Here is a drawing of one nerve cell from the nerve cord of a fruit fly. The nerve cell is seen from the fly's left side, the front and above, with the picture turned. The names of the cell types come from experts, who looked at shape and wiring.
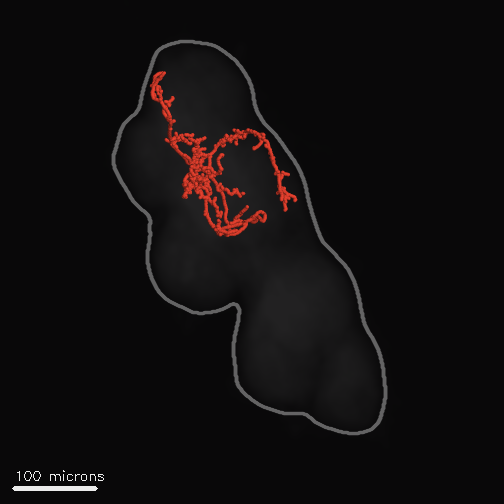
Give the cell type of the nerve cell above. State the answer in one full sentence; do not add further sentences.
This nerve cell belongs to the cell type IN19A056.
